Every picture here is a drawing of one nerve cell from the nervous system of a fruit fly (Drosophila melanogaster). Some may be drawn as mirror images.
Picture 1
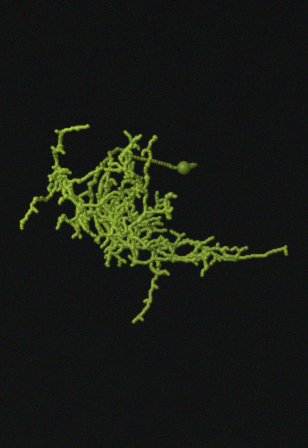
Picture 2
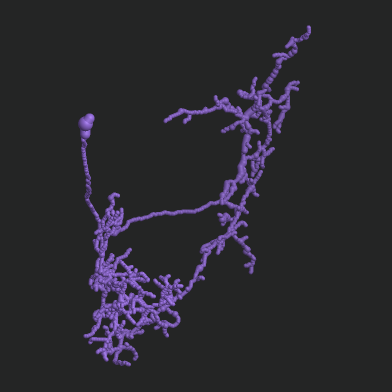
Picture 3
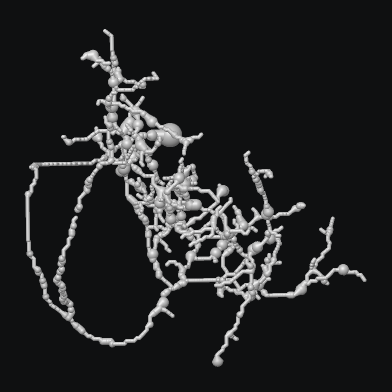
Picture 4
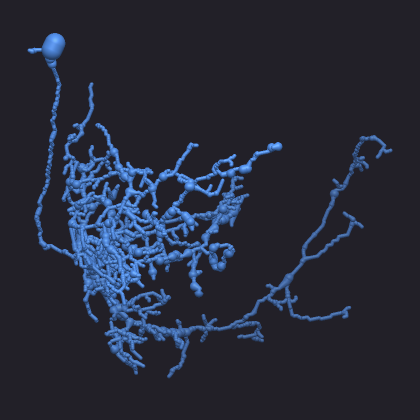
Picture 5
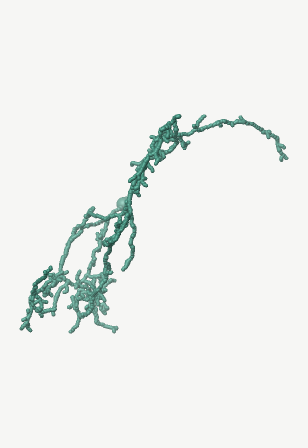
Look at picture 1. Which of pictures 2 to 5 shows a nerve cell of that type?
4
